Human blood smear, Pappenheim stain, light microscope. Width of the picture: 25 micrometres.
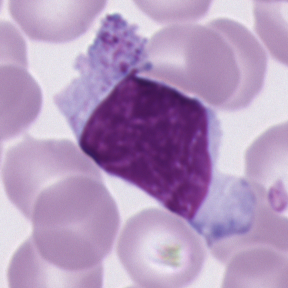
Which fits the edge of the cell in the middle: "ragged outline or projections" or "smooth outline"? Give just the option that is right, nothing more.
Ragged outline or projections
